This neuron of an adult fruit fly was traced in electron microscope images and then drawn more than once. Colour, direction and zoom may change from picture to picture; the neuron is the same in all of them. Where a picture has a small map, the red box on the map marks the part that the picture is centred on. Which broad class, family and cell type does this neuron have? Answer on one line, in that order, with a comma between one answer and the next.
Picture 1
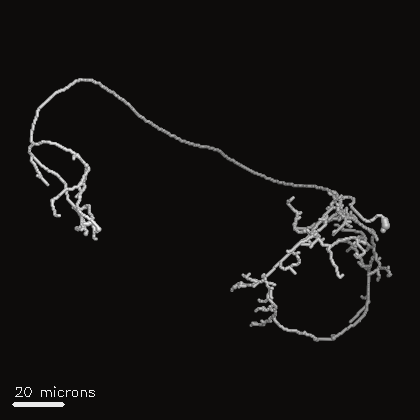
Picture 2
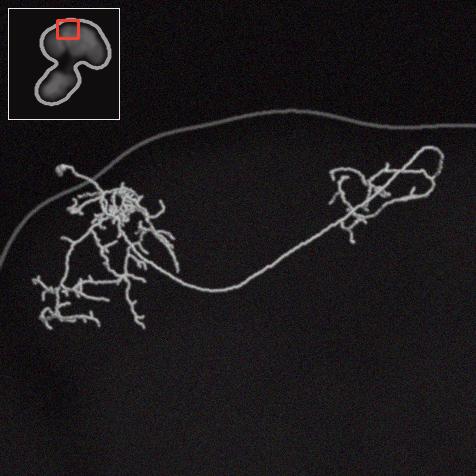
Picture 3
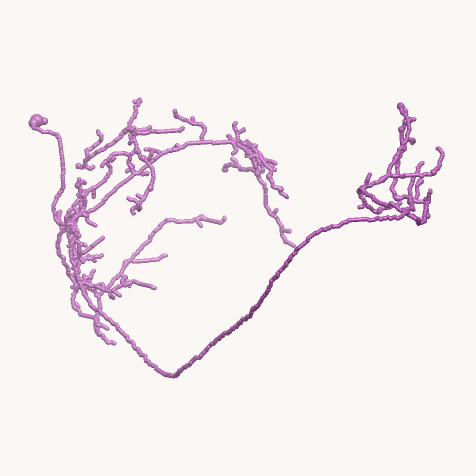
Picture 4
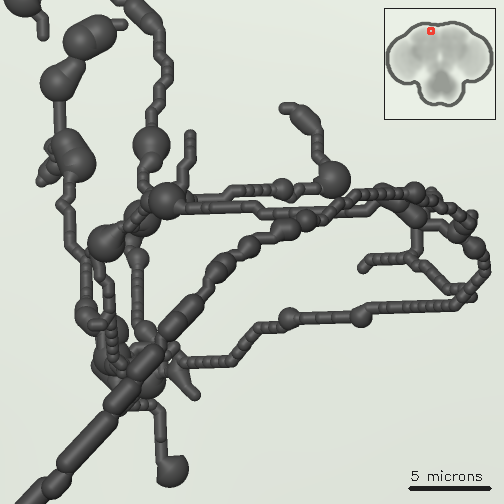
central-brain intrinsic neuron, hemilineage LHl2_dorsal, LHAD1d1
